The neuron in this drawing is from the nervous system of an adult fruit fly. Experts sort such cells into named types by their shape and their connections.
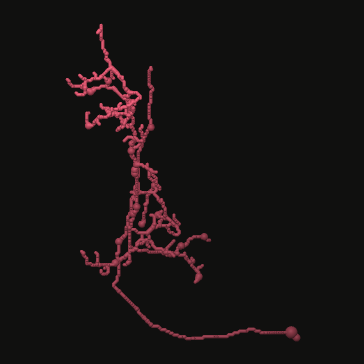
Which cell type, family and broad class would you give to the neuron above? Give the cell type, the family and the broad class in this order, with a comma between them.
IN01B095, hemilineage 01B, nerve-cord intrinsic neuron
